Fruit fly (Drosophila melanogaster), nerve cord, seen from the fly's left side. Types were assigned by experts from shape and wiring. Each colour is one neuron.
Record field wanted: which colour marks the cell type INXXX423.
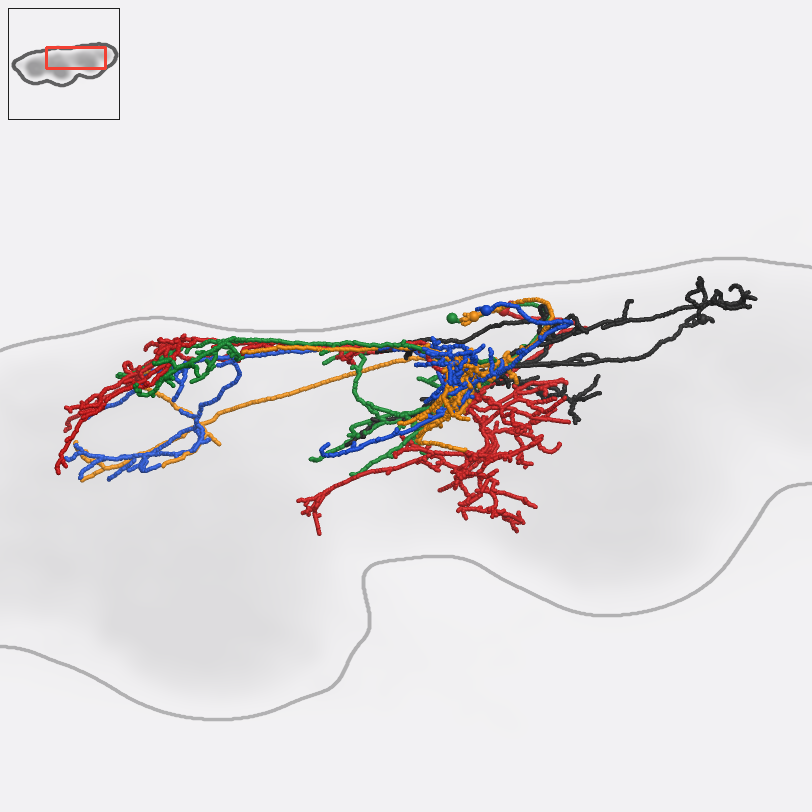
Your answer: black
